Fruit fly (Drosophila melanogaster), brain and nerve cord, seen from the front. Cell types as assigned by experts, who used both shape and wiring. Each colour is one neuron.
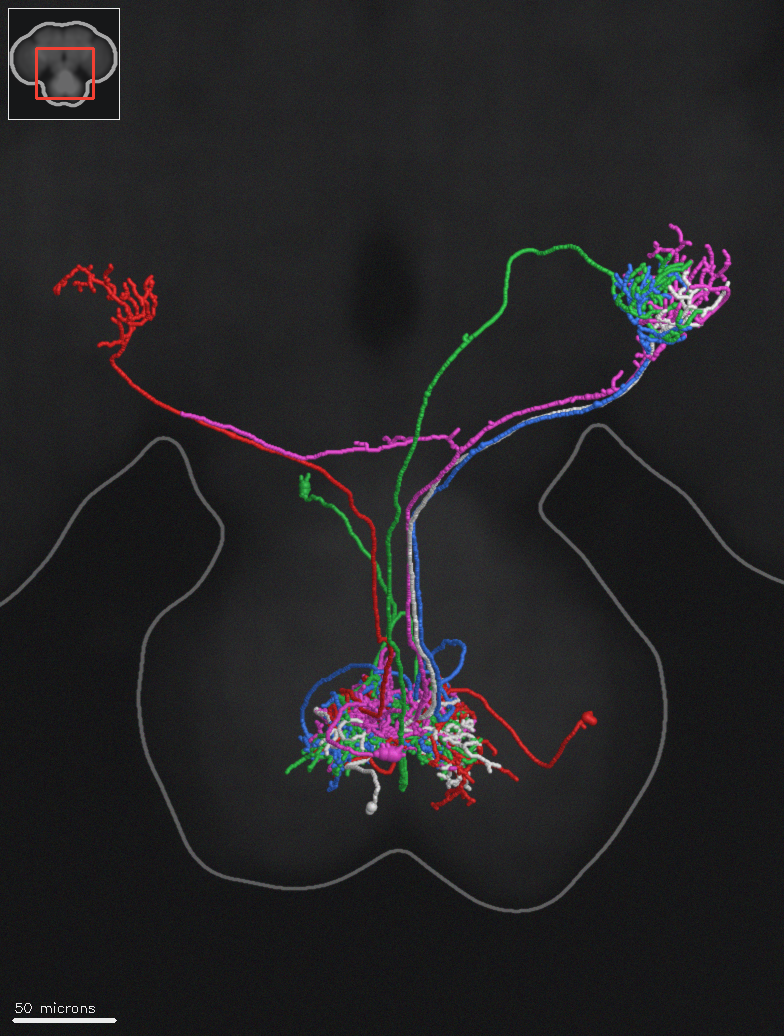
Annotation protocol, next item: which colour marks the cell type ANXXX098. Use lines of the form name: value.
colour: green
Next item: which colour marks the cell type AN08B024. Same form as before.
colour: blue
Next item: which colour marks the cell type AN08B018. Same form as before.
colour: magenta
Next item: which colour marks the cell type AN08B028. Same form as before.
colour: red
